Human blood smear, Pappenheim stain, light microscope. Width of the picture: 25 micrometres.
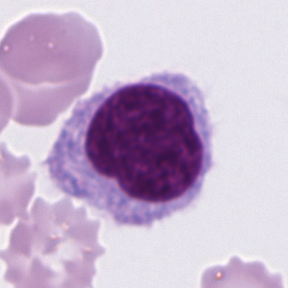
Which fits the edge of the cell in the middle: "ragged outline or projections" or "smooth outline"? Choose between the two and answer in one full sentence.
This cell's outline is not smooth but rough.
